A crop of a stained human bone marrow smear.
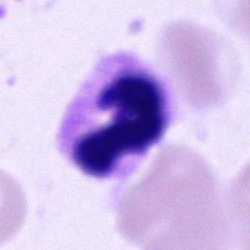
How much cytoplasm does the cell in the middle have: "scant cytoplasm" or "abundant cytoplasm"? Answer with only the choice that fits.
Abundant cytoplasm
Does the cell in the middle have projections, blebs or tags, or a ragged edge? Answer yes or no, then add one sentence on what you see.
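No. The cell outline is a rounded, somewhat angular oval with a smooth edge.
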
